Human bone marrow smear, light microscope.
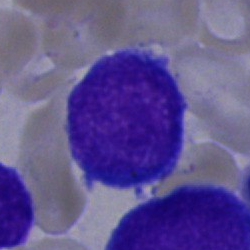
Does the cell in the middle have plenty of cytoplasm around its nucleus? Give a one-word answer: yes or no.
No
